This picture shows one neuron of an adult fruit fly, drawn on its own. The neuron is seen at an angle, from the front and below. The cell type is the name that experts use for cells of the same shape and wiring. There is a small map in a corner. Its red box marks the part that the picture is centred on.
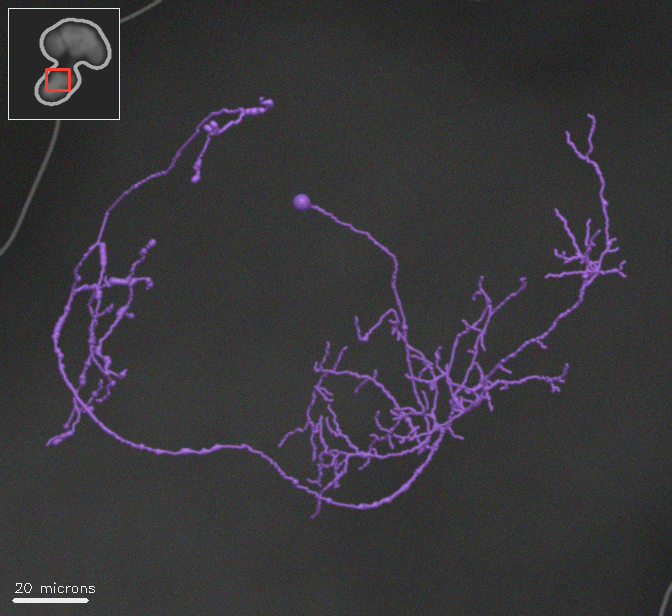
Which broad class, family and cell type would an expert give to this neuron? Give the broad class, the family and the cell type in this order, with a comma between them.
nerve-cord intrinsic neuron, hemilineage 19B, IN19B045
